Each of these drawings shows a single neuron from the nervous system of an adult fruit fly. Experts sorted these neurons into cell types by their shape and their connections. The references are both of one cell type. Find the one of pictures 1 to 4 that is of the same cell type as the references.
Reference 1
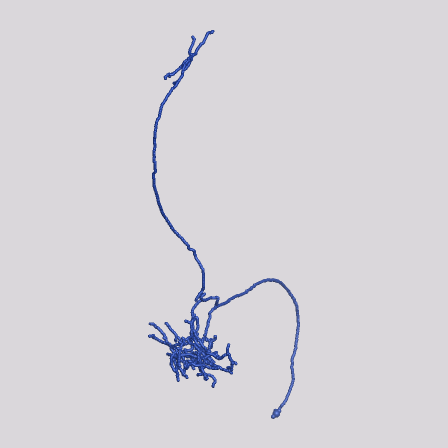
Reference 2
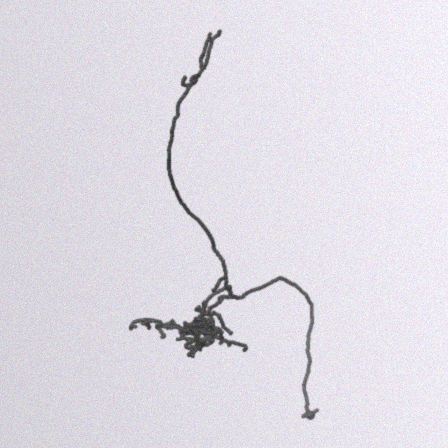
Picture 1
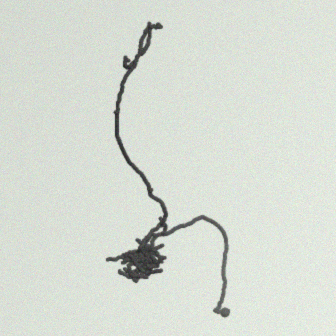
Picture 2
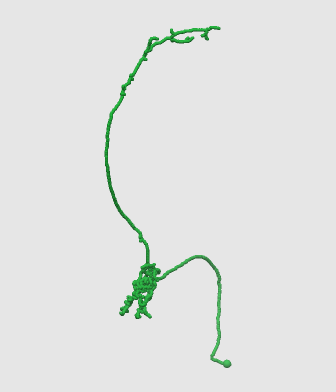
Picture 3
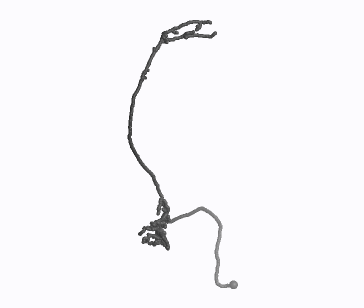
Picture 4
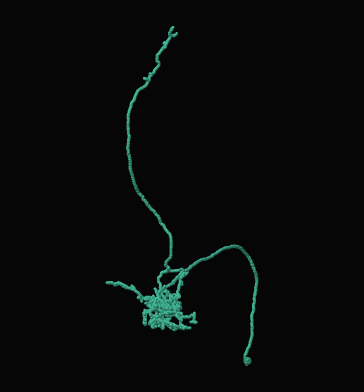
Picture 1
